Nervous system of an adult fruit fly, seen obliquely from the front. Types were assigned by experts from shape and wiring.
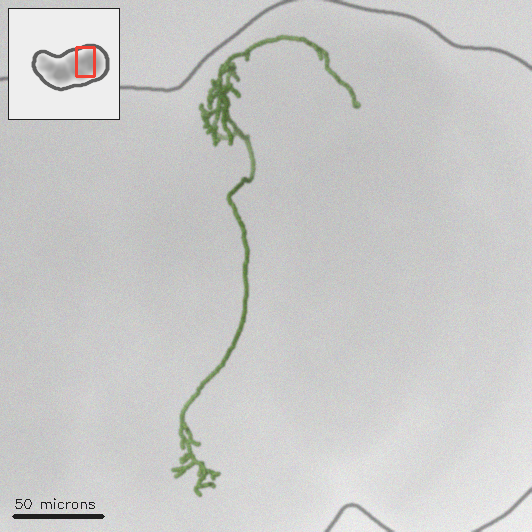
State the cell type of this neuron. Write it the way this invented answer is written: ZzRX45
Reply: CB0975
